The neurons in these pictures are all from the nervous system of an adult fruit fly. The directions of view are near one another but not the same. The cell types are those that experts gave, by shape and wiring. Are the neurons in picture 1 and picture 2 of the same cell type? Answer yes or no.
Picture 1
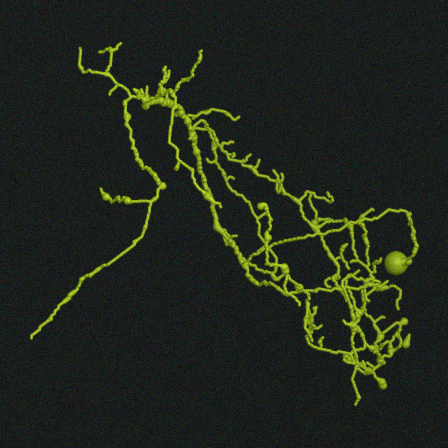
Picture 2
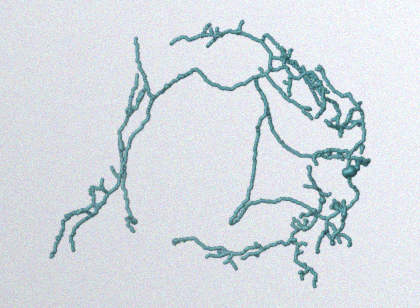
yes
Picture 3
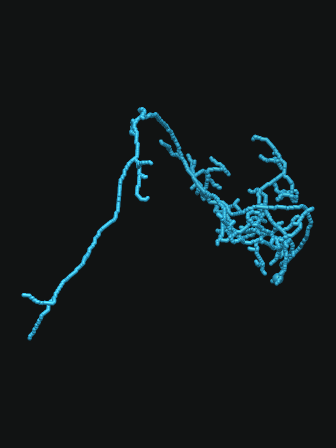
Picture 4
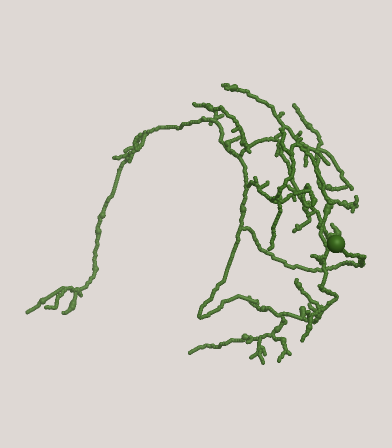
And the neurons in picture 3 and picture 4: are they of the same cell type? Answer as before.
yes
